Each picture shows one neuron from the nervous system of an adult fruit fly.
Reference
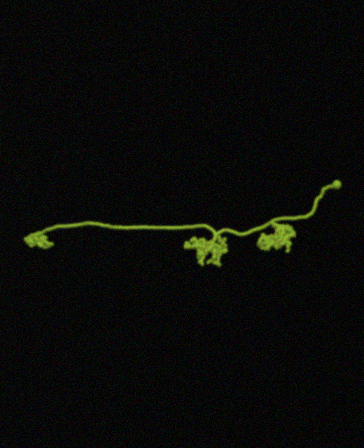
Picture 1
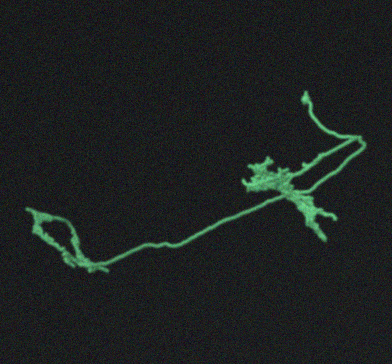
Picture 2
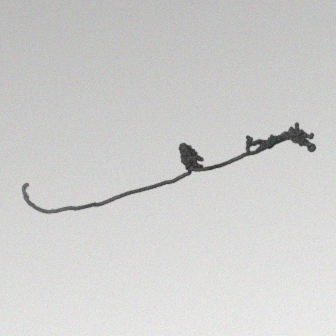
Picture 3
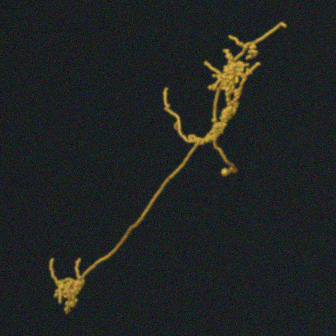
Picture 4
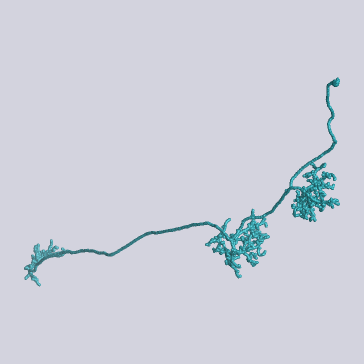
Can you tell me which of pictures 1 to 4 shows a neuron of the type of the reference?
Picture 4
